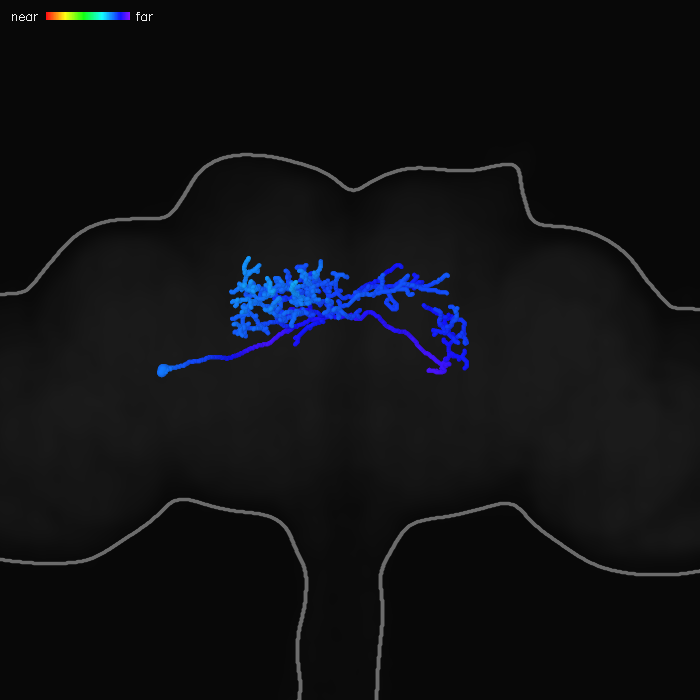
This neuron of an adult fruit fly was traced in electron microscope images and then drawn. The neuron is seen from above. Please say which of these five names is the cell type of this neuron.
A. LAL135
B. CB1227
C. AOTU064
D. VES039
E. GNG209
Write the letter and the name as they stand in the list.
E. GNG209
